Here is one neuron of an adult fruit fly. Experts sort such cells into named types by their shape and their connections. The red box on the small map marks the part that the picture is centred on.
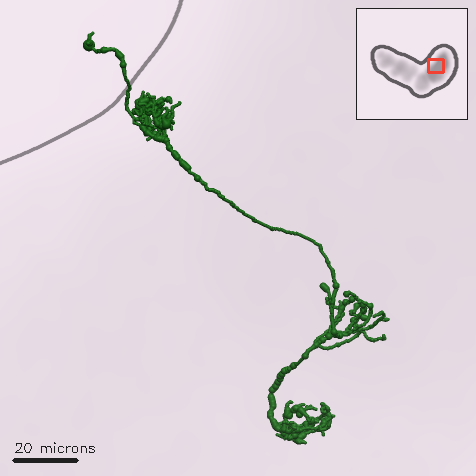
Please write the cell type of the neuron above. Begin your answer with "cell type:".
cell type: PFNv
